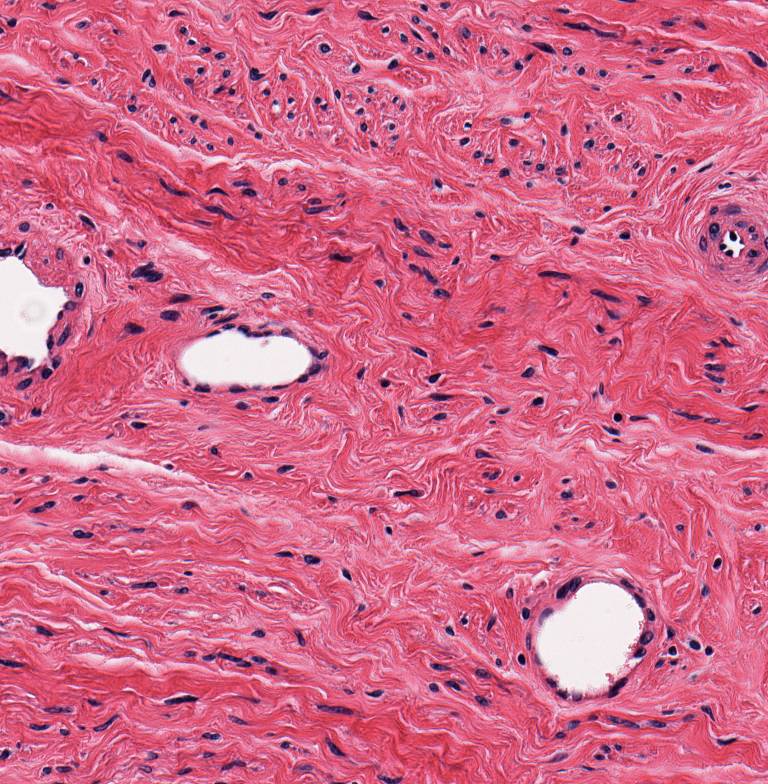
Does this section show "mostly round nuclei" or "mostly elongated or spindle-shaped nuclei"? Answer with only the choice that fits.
Mostly elongated or spindle-shaped nuclei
